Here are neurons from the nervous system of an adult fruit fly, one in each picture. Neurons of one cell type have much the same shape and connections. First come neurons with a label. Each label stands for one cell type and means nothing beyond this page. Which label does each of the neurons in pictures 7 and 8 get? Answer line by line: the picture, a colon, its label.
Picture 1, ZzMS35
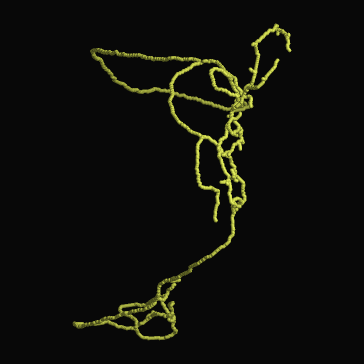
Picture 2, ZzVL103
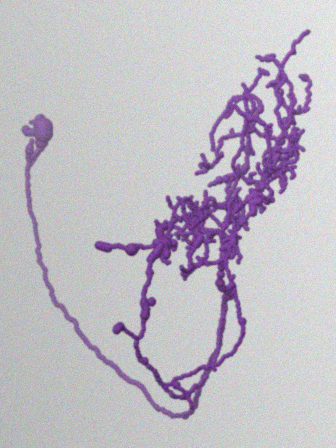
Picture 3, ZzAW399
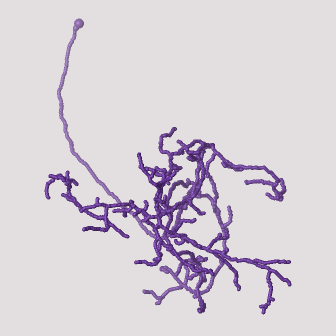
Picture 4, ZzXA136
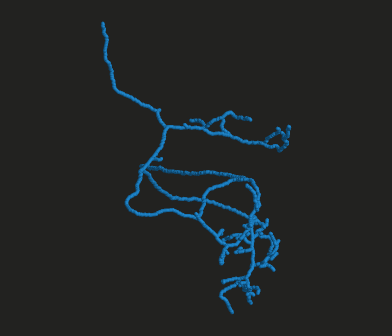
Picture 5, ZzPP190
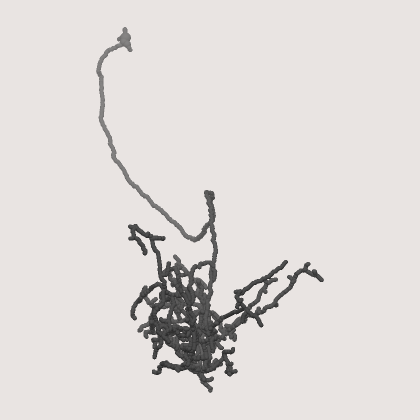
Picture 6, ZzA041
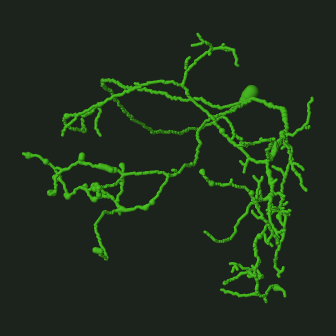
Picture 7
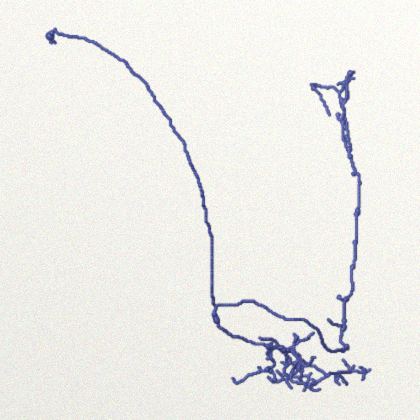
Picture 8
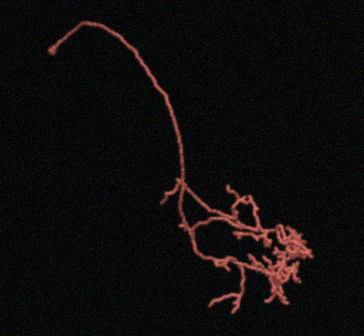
7: ZzMS35
8: ZzAW399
